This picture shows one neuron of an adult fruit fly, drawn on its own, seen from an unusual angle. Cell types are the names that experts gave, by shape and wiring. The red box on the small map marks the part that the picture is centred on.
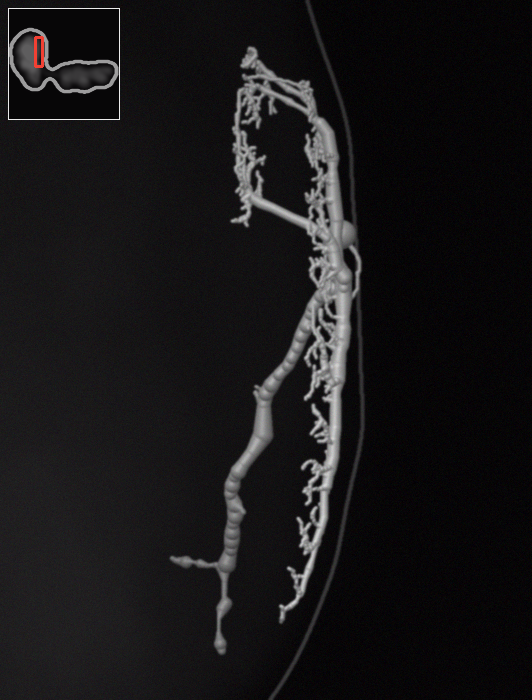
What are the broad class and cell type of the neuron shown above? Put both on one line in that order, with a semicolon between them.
visual projection neuron; VS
